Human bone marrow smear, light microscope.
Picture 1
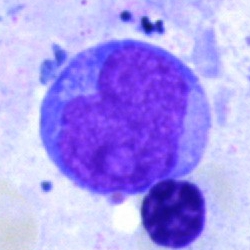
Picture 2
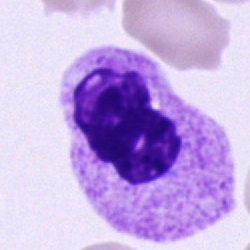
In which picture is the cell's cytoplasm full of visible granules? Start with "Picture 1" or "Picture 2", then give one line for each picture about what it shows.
Picture 2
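What picture 1 shows: No granules are visible in the cytoplasm.
What picture 2 shows: Fine, dust-like purple granules are scattered evenly through the cytoplasm.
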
